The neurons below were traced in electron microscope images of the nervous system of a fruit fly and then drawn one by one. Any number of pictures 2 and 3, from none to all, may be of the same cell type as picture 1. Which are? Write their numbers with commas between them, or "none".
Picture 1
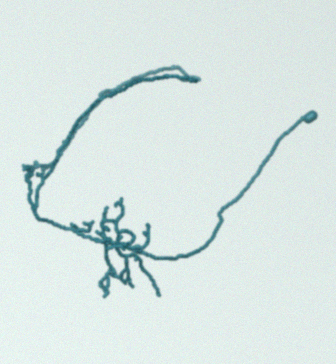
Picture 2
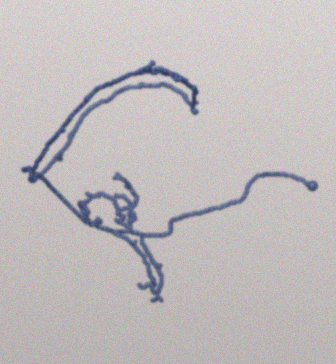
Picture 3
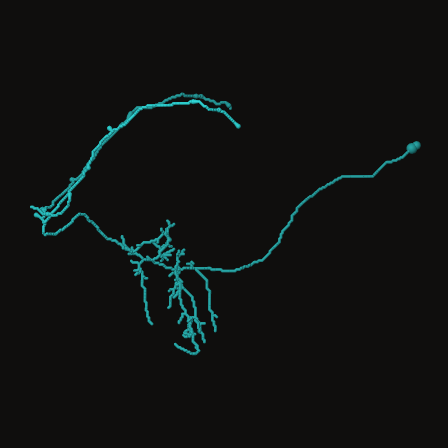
2, 3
